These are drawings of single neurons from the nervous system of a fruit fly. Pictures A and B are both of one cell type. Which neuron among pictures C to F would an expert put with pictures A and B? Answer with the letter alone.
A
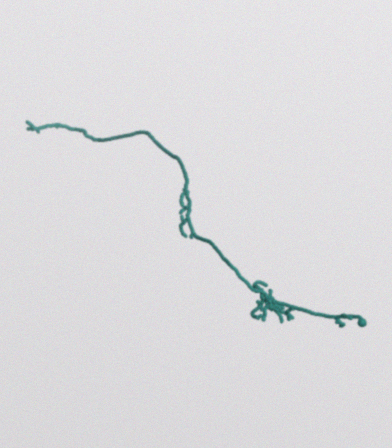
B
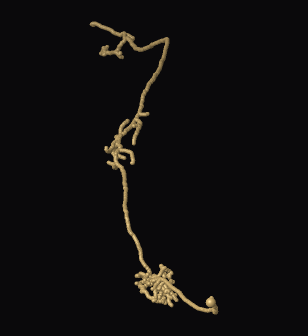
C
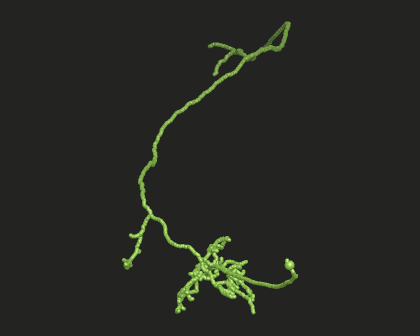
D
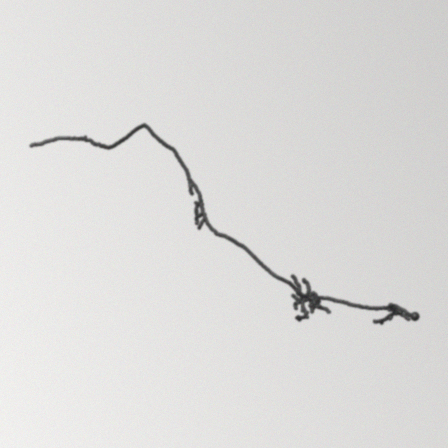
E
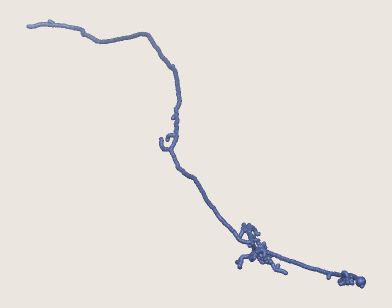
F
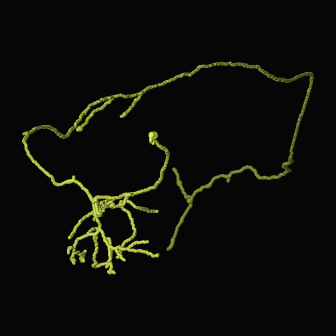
E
